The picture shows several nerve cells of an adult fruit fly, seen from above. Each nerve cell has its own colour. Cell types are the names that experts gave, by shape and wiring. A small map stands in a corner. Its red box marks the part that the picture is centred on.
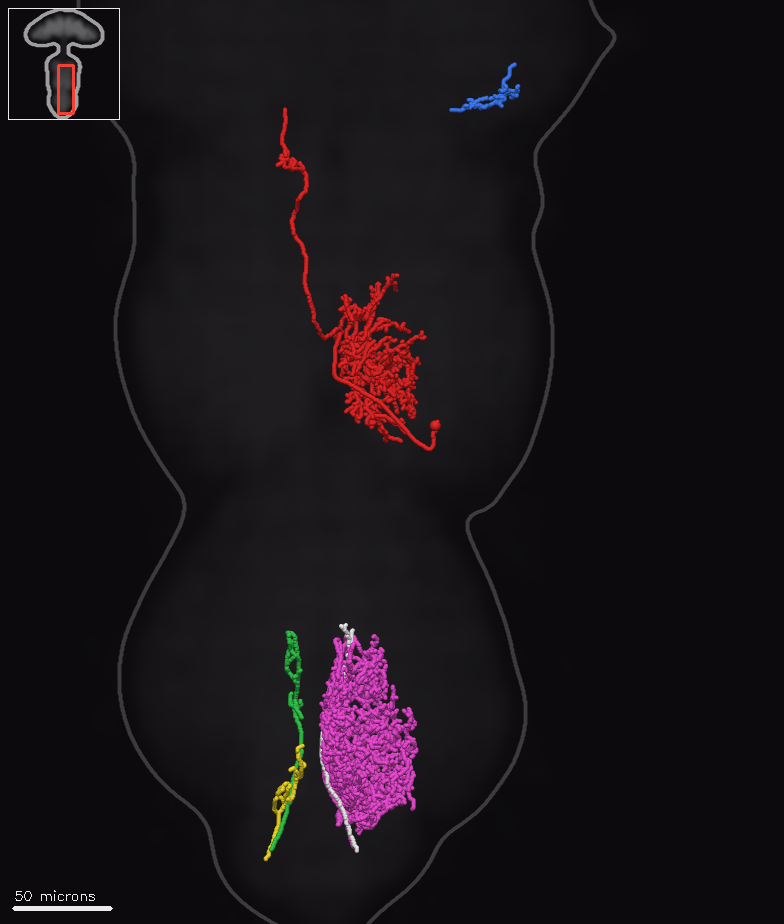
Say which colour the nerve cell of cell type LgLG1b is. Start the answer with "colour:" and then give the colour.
colour: green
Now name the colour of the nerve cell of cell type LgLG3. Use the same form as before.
colour: white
